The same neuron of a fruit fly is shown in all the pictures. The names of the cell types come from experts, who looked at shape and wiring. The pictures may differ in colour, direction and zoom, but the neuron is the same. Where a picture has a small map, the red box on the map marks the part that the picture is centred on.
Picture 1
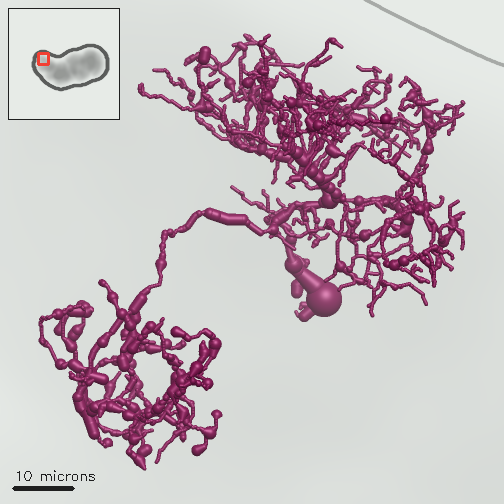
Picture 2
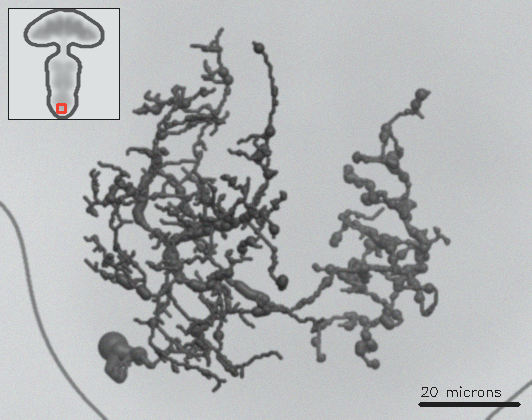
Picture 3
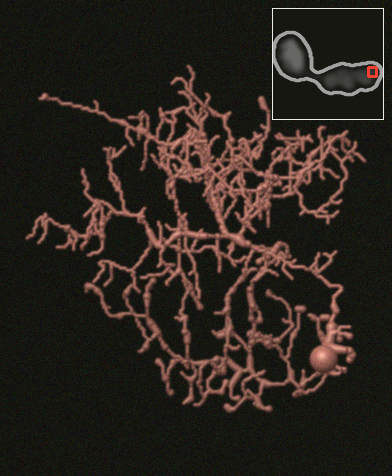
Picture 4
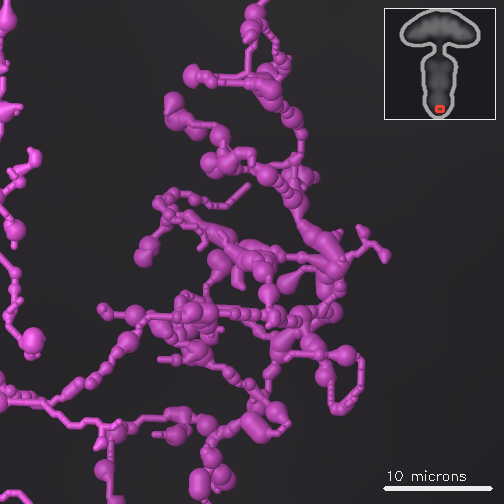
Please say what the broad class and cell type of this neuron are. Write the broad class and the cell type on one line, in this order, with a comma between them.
nerve-cord intrinsic neuron, INXXX282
